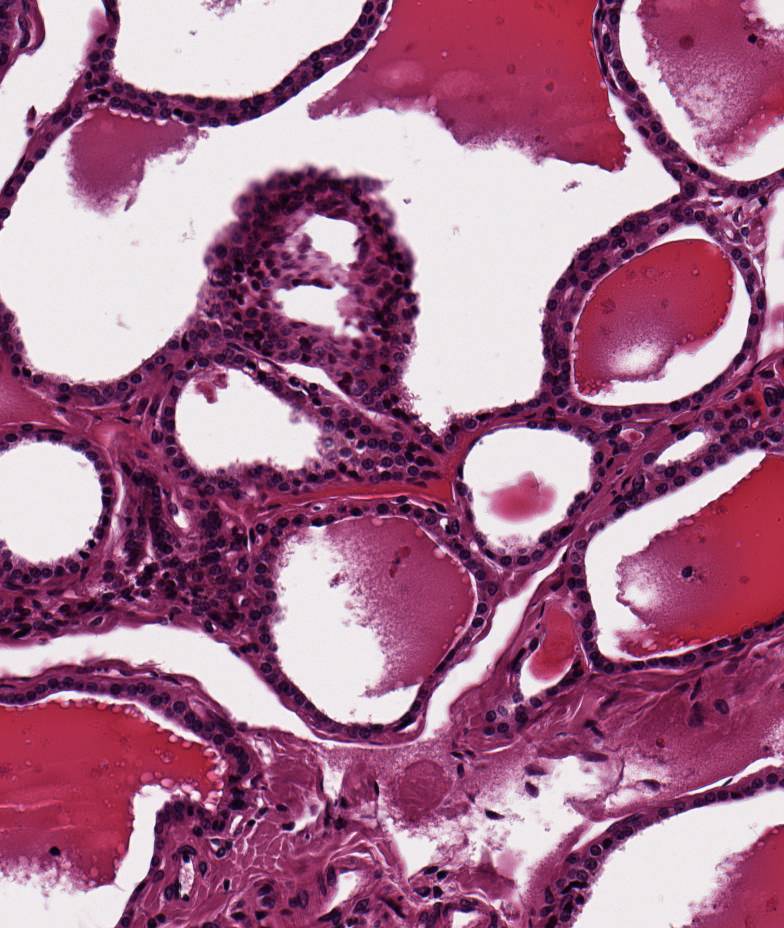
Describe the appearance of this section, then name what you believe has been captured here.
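Layout checked first: closely packed rounded follicles of varying size fill the field, each a ring of cells around a central lumen. The lining cells come next, with small, round, dark-staining nuclei and scant pale pink cytoplasm. Thin strands of pink fibrous stroma separate the follicles; a broader band of looser fibrous tissue runs along the bottom. Fat cells: none. This is thyroid.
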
